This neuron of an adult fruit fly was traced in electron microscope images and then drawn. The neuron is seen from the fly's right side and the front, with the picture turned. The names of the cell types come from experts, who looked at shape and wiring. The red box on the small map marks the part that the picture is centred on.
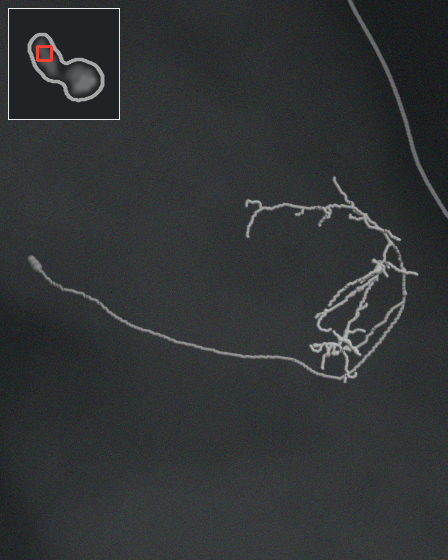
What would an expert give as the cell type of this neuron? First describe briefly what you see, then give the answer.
As drawn here it is wider than it is tall. This is a nerve-cord intrinsic neuron. Its cell type is IN02A058.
